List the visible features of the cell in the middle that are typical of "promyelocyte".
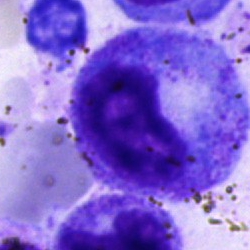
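In this promyelocyte, fine purple granules are scattered through the cytoplasm.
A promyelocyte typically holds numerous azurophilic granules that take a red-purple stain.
The purple granules seen here go with that. The nucleus goes with it less well: it is kidney-shaped, with its indentation facing right.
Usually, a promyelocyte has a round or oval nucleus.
The nucleus lies toward the left side of the cell, and a pale zone of cytoplasm sits in its notch.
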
